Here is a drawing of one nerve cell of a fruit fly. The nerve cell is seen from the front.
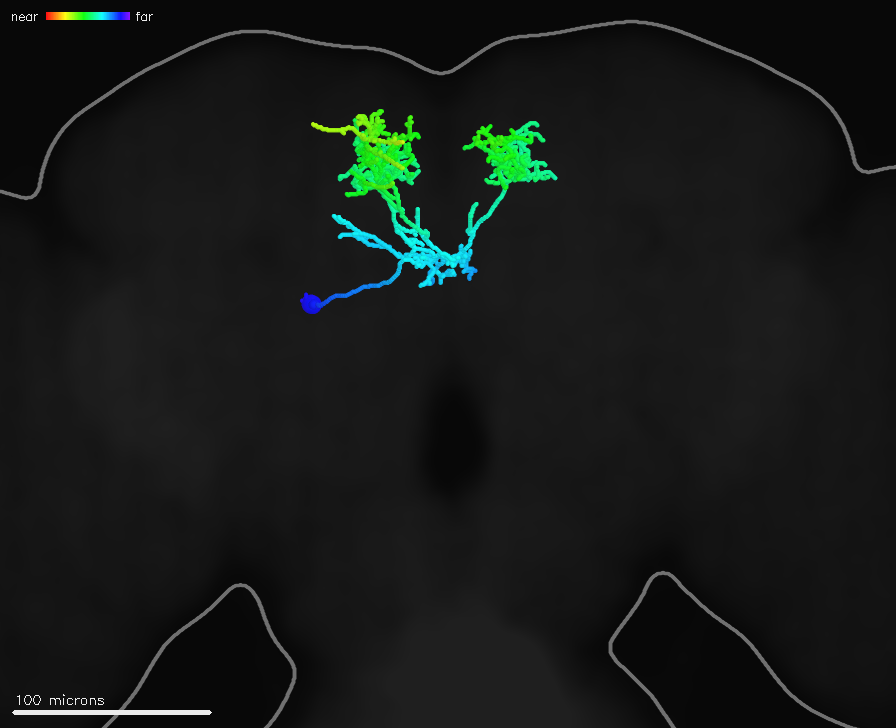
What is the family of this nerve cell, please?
hemilineage SMPp&v1_ventral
